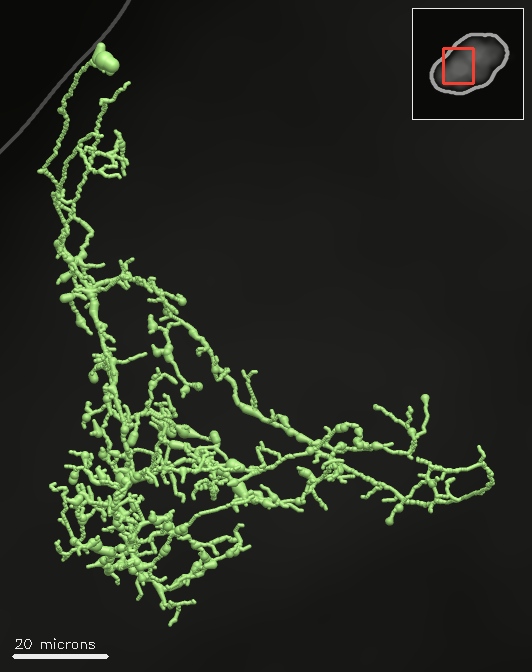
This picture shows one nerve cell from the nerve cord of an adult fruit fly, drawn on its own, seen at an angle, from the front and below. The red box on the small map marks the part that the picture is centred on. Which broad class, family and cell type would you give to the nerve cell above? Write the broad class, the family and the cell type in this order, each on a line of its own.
nerve-cord intrinsic neuron
hemilineage 19A
IN19A044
